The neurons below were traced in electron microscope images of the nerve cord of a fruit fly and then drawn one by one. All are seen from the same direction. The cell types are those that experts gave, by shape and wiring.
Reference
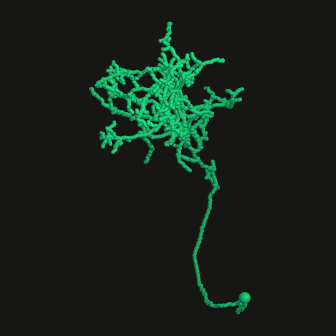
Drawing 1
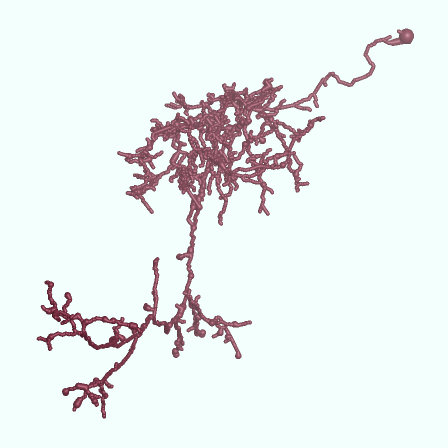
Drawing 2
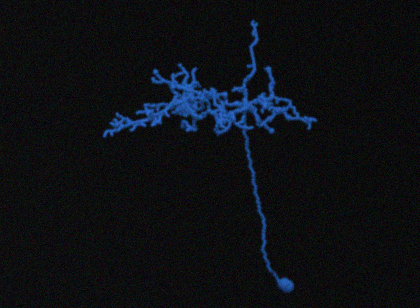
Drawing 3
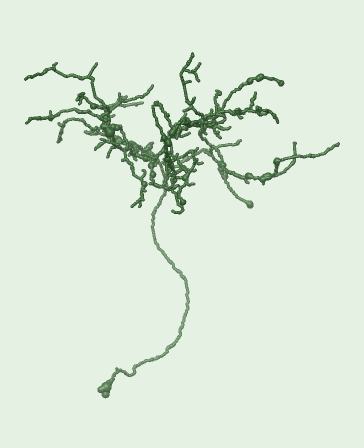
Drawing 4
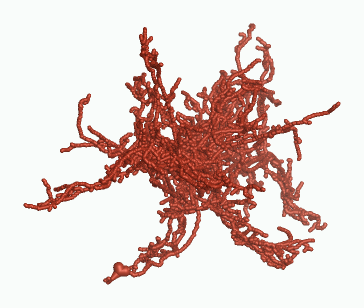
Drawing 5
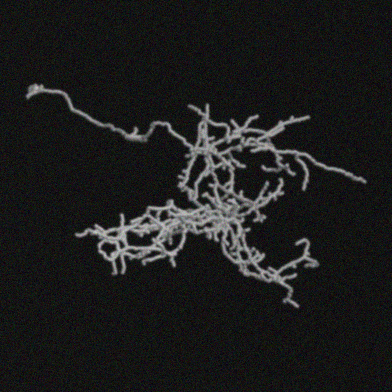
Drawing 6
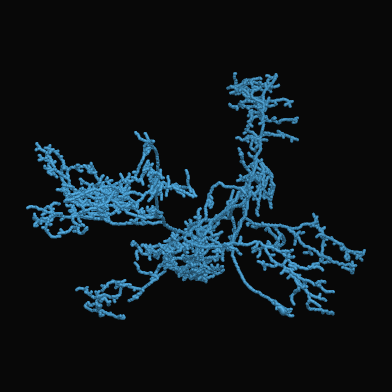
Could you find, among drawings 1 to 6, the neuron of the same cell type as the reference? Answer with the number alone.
3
